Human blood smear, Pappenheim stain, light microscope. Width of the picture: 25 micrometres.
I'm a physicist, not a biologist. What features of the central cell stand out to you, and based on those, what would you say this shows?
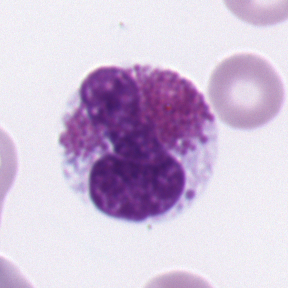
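The nucleus has two lobes, and the lower lobe is larger than the upper one. Its chromatin is dense and coarsely clumped. The granules are reddish-purple. This cell is an eosinophil.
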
